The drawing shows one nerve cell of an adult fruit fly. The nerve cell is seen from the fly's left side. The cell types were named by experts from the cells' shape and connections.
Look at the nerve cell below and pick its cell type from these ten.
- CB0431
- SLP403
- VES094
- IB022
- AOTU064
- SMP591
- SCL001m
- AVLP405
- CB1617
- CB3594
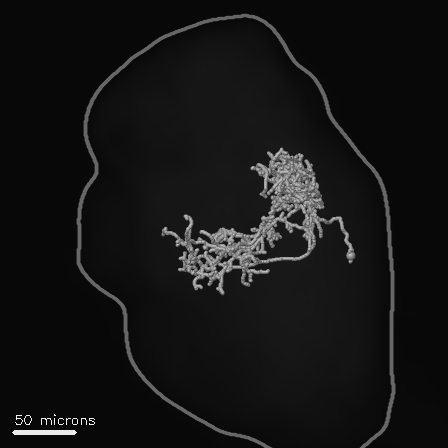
CB0431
